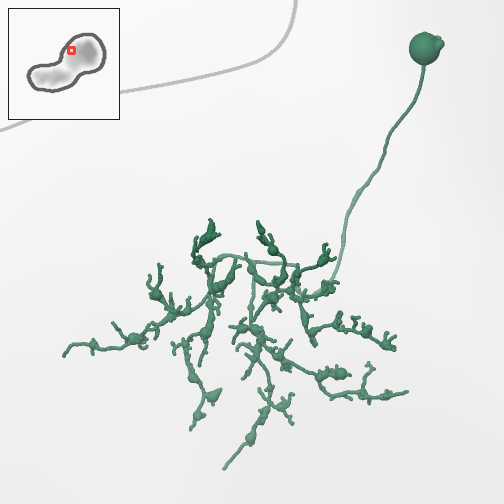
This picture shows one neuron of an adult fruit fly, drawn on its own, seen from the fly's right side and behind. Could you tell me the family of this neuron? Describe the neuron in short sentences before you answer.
The cell body can be seen at the upper right of the picture. The picture shows dozens of branch ends. Its broad class is optic-lobe intrinsic neuron. Its family is Dm.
